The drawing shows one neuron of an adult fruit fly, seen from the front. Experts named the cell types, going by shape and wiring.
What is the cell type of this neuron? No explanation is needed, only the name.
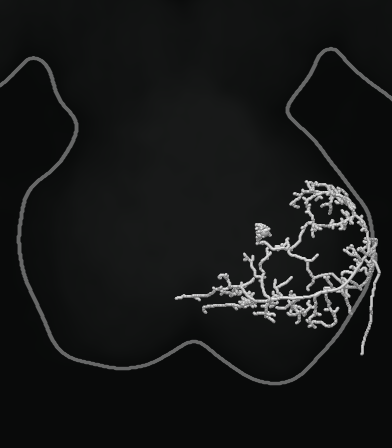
Fe reductor MN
